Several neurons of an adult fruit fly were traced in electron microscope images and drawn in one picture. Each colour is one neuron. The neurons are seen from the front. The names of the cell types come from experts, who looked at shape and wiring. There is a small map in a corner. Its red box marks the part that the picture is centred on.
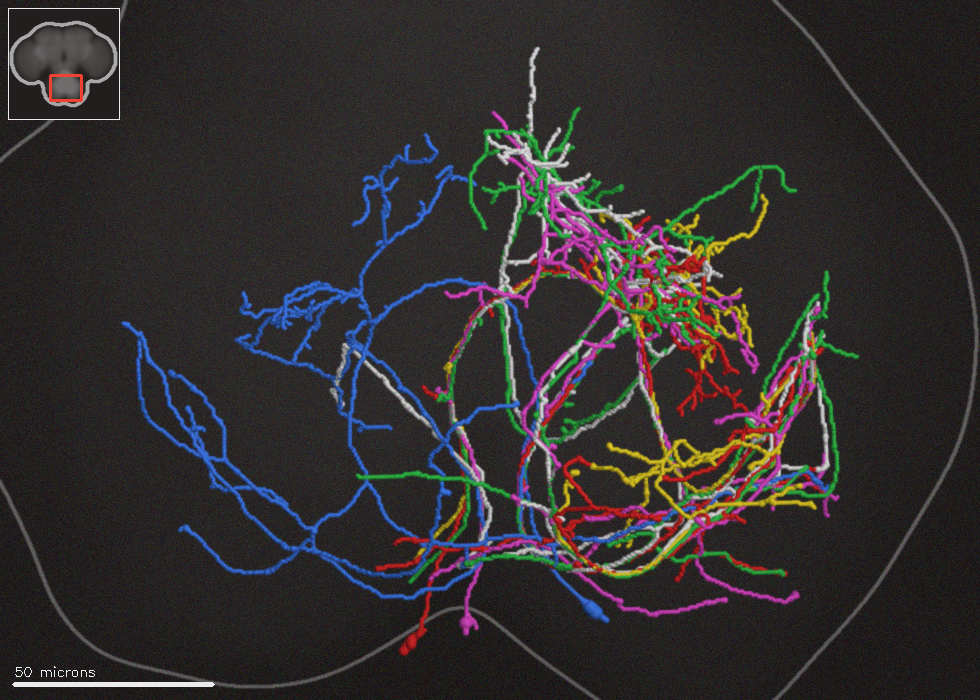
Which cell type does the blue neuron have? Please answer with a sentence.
The cell type is IN12B044_d.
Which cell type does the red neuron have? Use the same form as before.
The cell type is IN12B044_b.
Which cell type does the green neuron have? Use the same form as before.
The cell type is IN12B044_c.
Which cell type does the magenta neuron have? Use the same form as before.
The cell type is IN12B044_a.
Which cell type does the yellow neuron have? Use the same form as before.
The cell type is IN12B079_c.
